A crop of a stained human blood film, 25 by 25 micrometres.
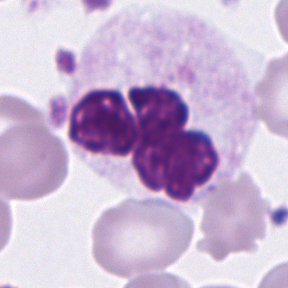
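Segmented neutrophil from a stained human peripheral blood smear under the light microscope. Dense, dark purple, coarsely clumped chromatin makes up the nucleus, which lies in the lower part of the cell. Above it is the widest band of cytoplasm. The cytoplasm is pale lilac, with fine, faint pinkish-purple granules scattered through it.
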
